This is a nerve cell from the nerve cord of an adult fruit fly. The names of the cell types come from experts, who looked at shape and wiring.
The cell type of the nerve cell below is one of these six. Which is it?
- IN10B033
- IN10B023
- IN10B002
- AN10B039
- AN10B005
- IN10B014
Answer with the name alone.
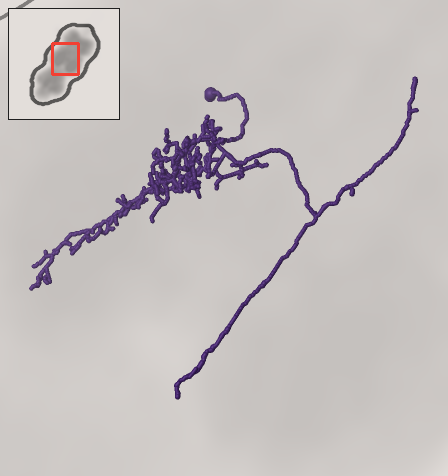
IN10B033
